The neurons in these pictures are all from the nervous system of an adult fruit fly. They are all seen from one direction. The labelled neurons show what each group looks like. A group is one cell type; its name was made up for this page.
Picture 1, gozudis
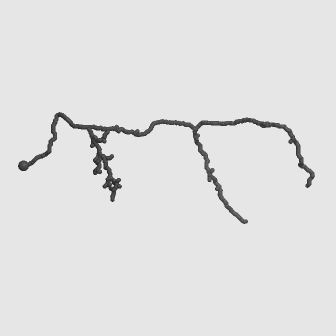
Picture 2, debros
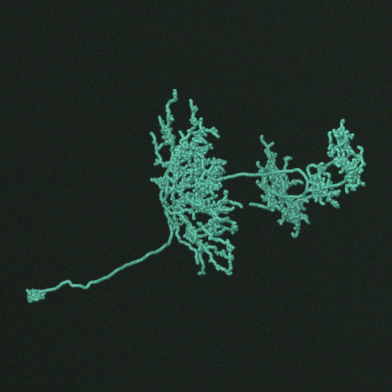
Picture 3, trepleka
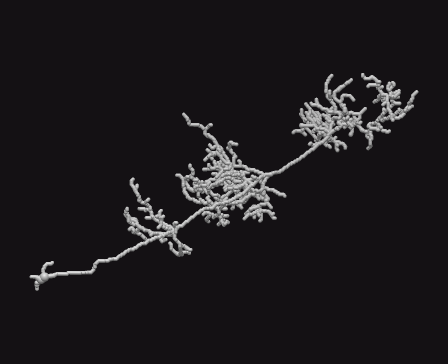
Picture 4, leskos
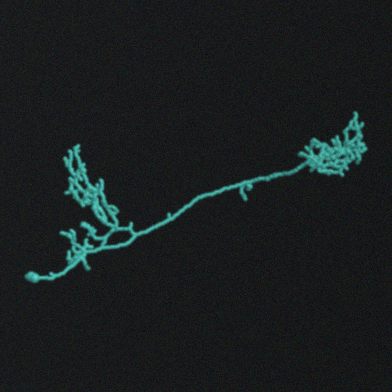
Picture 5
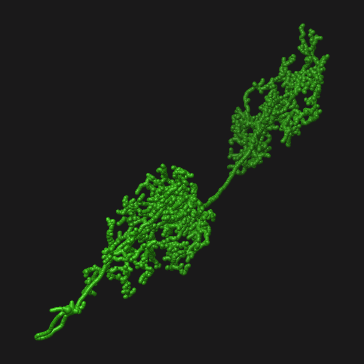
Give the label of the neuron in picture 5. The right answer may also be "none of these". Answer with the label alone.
trepleka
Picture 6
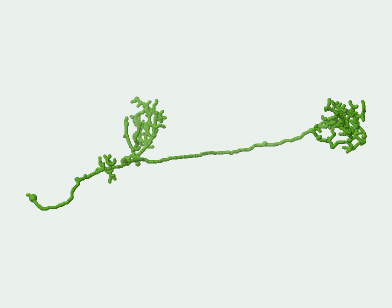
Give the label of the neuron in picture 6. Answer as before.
leskos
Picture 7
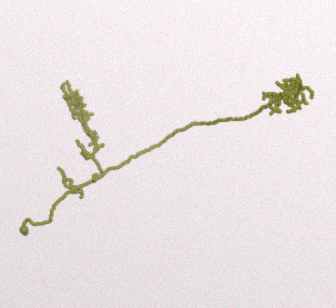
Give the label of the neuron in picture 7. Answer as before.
leskos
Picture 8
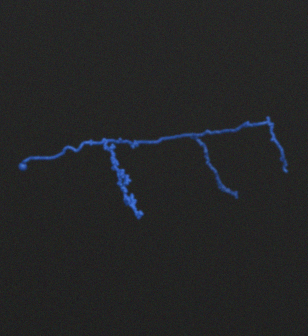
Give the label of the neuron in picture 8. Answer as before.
gozudis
